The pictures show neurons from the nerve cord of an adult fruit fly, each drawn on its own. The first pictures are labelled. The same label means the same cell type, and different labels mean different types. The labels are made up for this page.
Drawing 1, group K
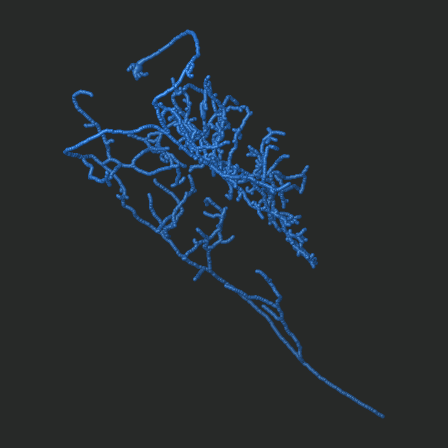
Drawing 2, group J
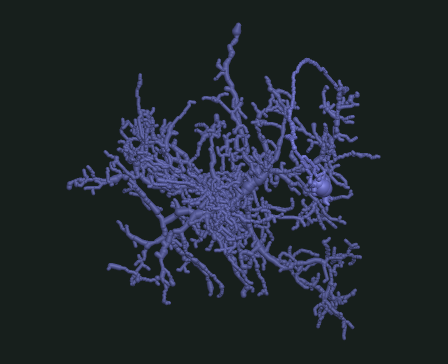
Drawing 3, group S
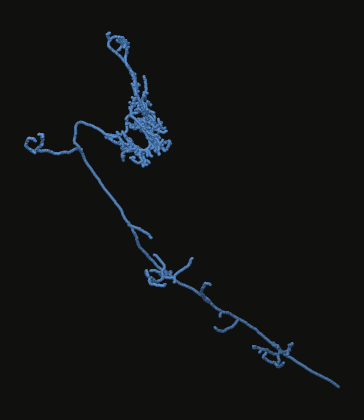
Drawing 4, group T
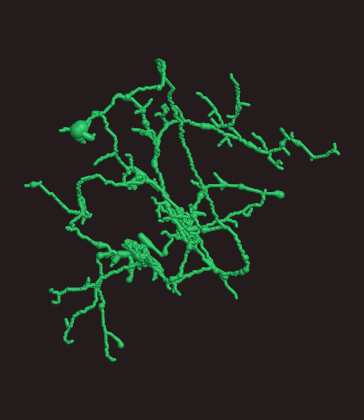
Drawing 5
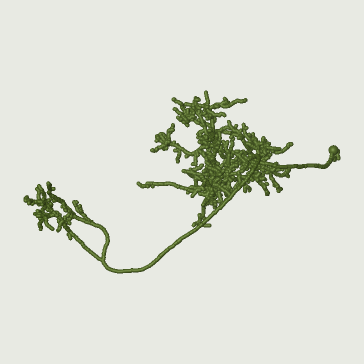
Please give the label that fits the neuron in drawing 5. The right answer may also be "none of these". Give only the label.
none of these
